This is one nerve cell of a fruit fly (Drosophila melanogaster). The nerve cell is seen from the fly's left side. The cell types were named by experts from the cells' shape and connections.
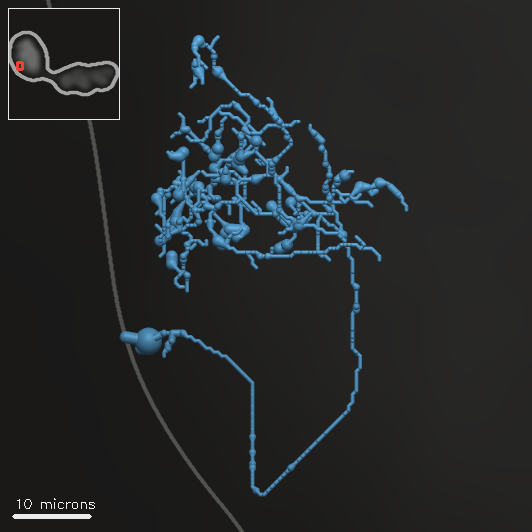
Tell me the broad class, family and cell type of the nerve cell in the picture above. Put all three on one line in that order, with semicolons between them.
central-brain intrinsic neuron; hemilineage TRdm; GNG371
